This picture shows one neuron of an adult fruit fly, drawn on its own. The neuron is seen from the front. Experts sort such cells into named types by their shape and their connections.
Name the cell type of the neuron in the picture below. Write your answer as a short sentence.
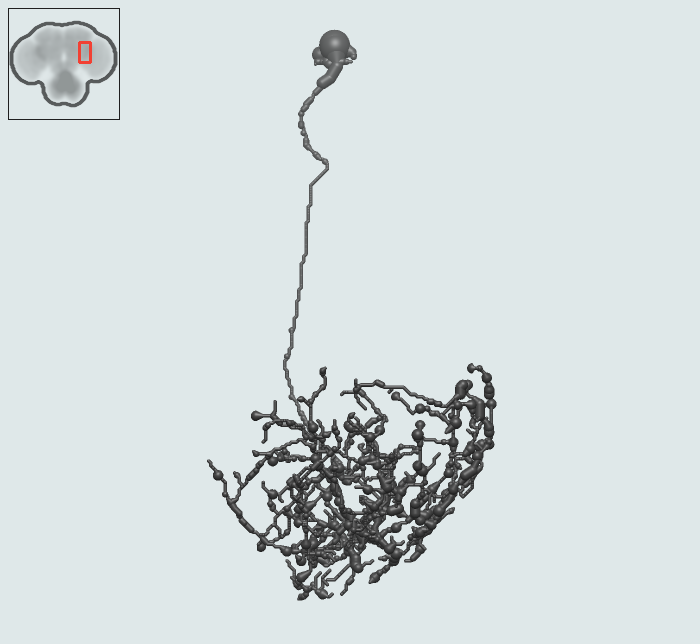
The cell type is AVLP548_e.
